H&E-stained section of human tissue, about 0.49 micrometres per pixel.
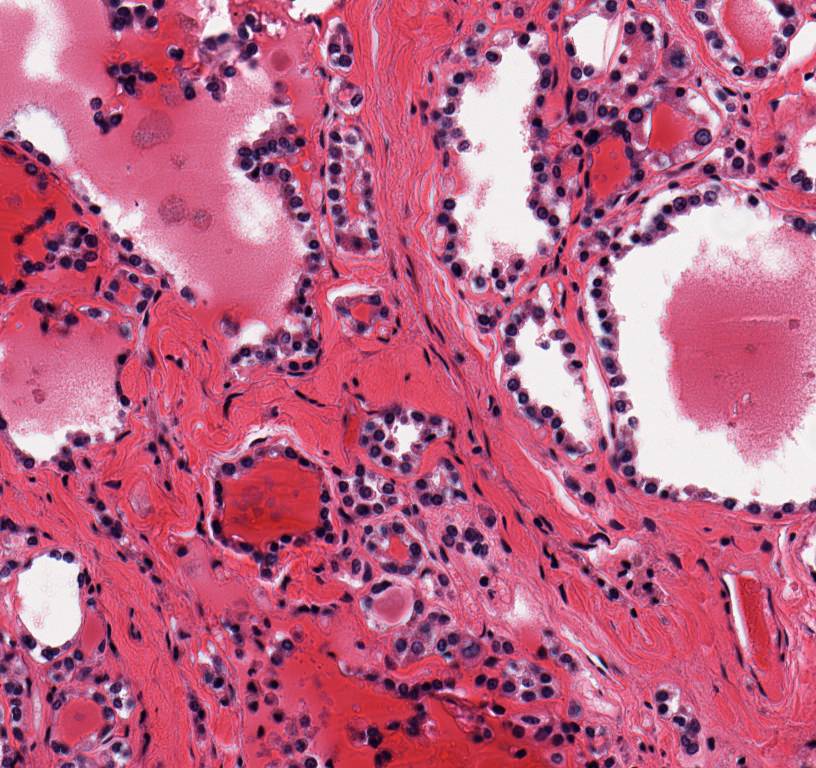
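Thyroid, haematoxylin and eosin. Round to irregular follicles of widely varying size are separated by bands of dense pink fibrous stroma. The follicles have a lining of one layer of cuboidal cells, whose nuclei are round and dark-staining. Dark spindle-shaped nuclei are scattered along the fibrous bands.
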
